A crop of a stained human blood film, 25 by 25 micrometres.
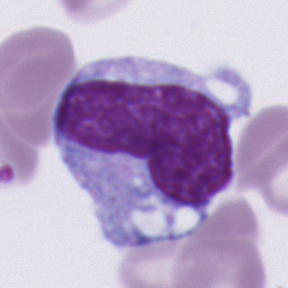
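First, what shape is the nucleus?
It's folded, its right end bent downward, and it measures about 16 by 9 micrometres.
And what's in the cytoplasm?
Fine, faint pinkish granules scattered through it, plus several clear vacuoles near its lower edge.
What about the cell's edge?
A looped bleb projects from the upper right.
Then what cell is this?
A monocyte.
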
